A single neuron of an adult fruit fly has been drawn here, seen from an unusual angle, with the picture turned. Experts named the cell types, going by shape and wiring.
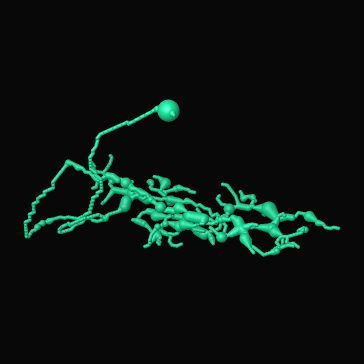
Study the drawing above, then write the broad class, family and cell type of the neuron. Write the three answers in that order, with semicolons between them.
optic-lobe intrinsic neuron; T; T5c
